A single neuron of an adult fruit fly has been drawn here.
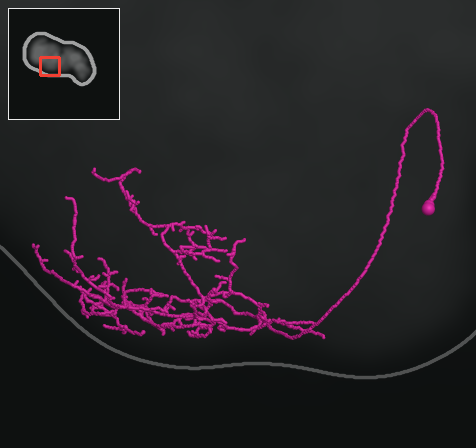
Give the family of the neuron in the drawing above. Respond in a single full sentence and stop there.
For family, the neuron is given as hemilineage SLPav2.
